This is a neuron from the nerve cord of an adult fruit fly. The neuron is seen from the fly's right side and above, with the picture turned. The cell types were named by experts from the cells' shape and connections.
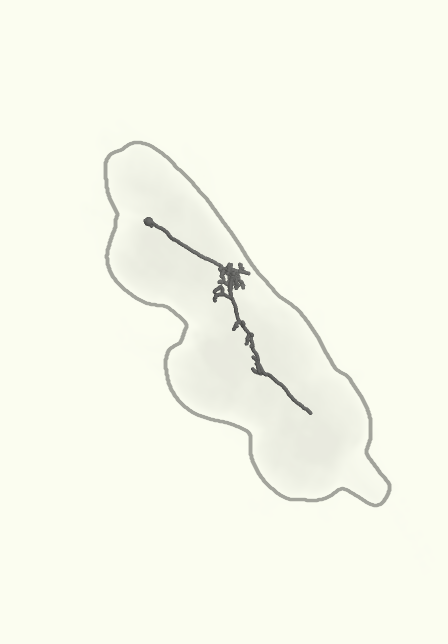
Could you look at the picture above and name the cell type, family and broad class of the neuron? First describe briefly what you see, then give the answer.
In this view it is about as wide as it is tall. The cell type is IN06A094. The family is hemilineage 06A. It is a nerve-cord intrinsic neuron.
